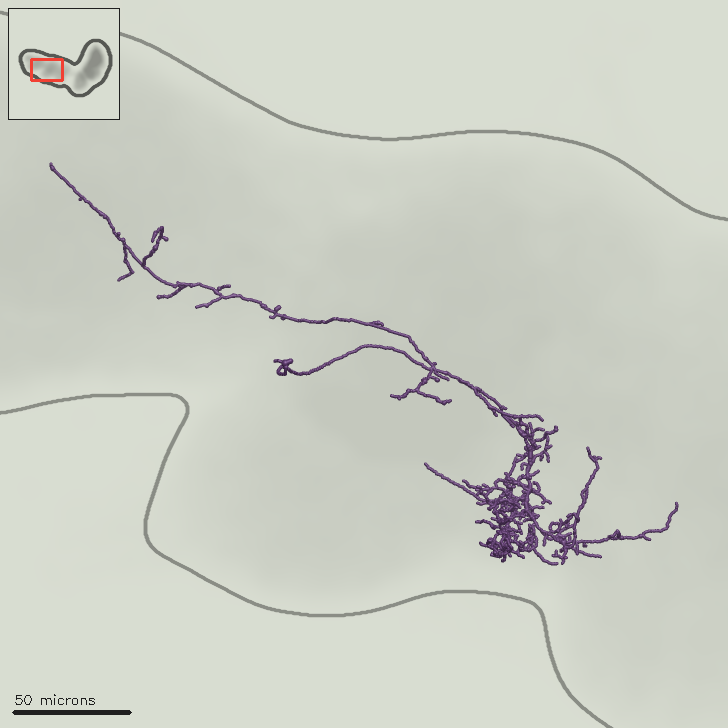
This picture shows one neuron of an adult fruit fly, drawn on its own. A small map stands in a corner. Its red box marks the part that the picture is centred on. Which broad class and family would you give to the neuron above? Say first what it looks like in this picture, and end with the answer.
It lies in the nerve cord. By the scale bar it is about 250 microns wide in this view. Dozens of branch ends can be seen. It is a nerve-cord intrinsic neuron. Its family is hemilineage 11A.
